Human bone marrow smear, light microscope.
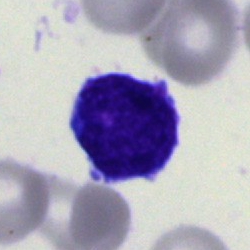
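Blast, taken point by point. Shape first: roughly round, with a slightly bumpy, irregular edge. Next, the nucleus, which fills almost the whole cell. Then granules, of which none can be seen. Finally, a small knob protrudes from the lower edge of the cell.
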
